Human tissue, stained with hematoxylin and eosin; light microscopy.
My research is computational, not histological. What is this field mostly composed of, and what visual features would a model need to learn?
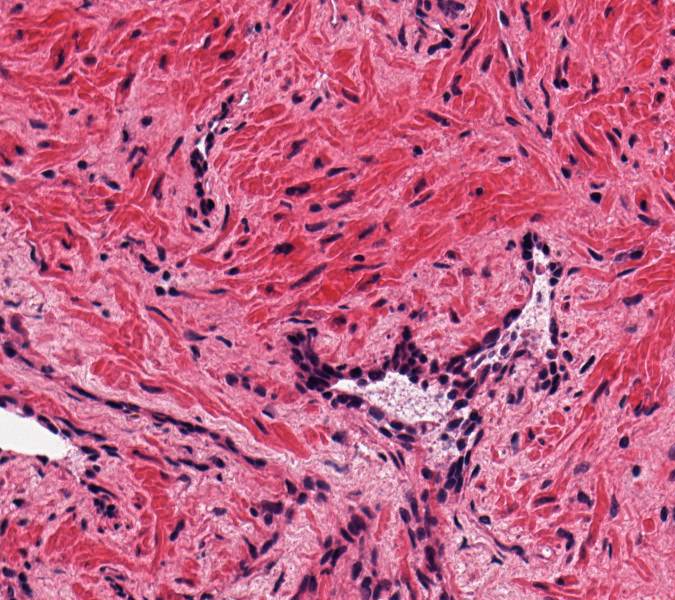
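Tissue: fibromuscular stroma. Bundles of pink spindle cells intersect in many directions across the whole field.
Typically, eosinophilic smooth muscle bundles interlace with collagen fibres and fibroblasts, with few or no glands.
No epithelium, glands or fat cells.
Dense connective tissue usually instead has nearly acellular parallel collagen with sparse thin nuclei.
Small thin-walled vessel just right of and below centre: irregular branching lumen, crowded dark nuclei around it, loose pale pink granular contents rather than packed red cells.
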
